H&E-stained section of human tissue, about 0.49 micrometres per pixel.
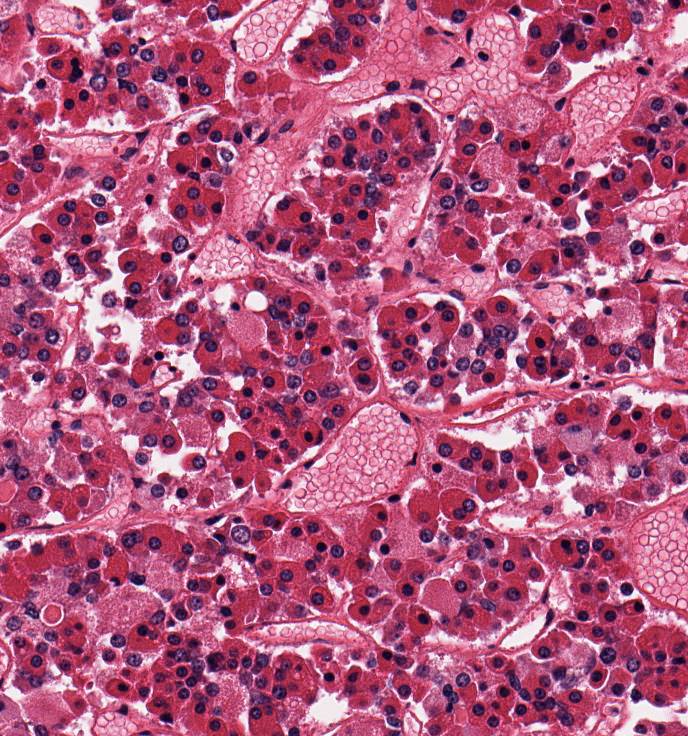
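Pituitary. Arrangement: rounded nests and short cords across the whole field, divided by thin pink septa. Cytoplasm: in many cells abundant, deep red, strongly eosinophilic; in intermixed cells paler pink-grey or faintly purple. Nuclei: small, round, fairly uniform, usually one per cell.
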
